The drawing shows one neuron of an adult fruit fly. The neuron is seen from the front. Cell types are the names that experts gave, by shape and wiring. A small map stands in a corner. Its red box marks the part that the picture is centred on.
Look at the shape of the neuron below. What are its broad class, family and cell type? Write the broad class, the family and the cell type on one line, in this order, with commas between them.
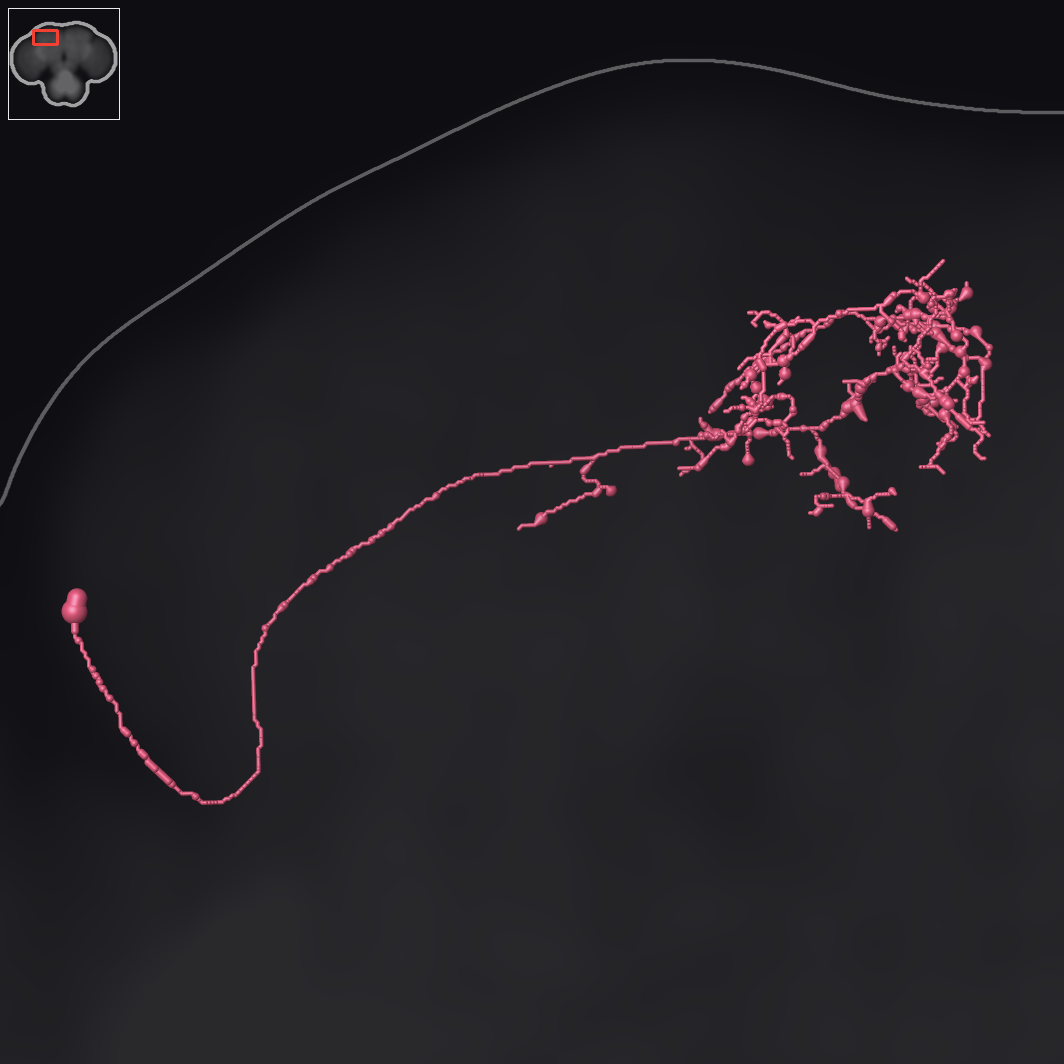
central-brain intrinsic neuron, hemilineage SIPa1_ventral, CB1434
